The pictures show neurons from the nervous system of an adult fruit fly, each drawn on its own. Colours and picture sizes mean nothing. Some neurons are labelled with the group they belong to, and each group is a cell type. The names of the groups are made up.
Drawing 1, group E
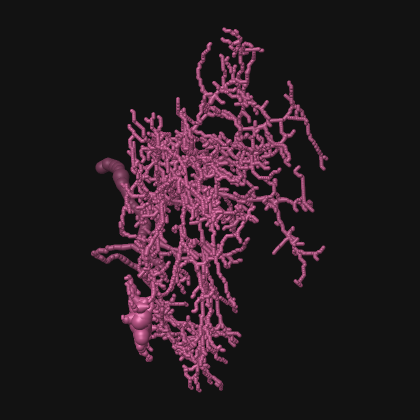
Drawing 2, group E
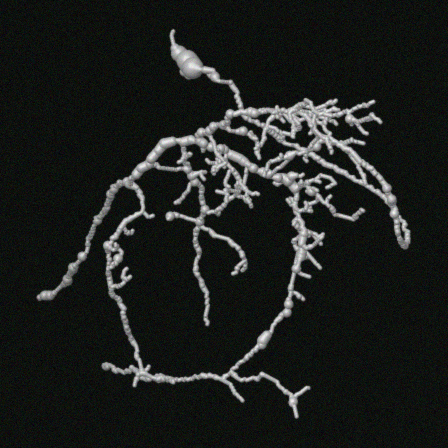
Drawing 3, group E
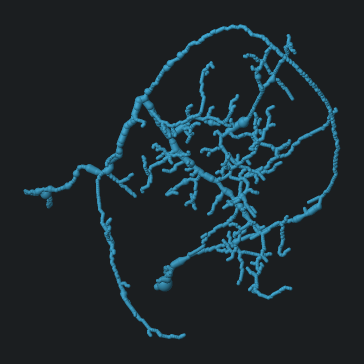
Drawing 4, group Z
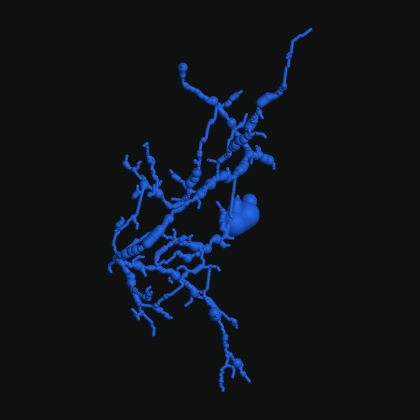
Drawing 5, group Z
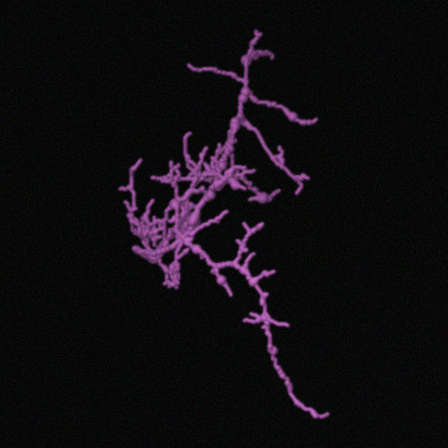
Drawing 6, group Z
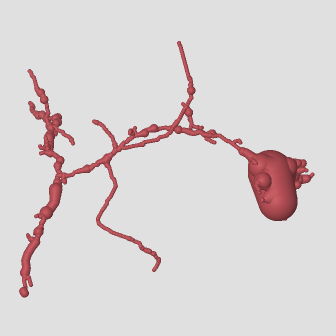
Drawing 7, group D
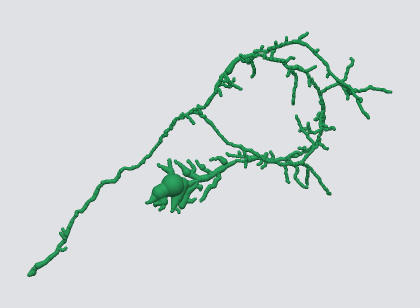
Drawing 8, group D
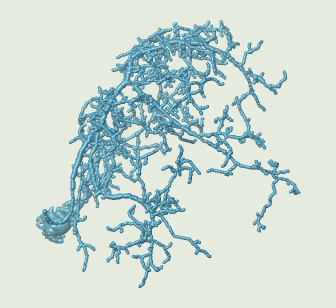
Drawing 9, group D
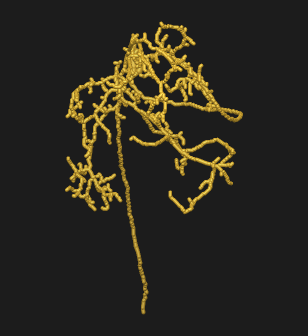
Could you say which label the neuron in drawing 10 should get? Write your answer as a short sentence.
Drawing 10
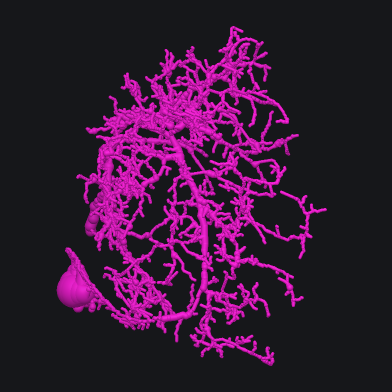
It belongs to group E.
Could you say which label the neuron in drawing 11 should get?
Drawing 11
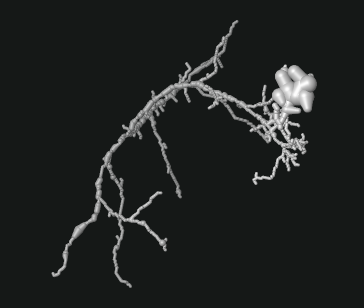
It belongs to group E.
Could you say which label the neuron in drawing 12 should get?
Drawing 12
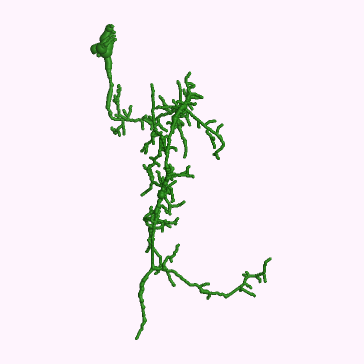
It belongs to group E.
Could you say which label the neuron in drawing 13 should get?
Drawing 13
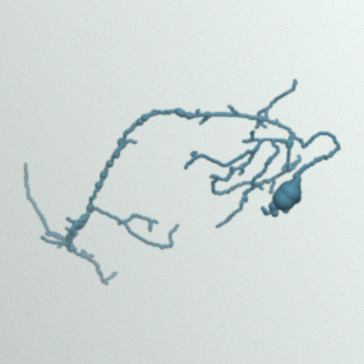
It belongs to group Z.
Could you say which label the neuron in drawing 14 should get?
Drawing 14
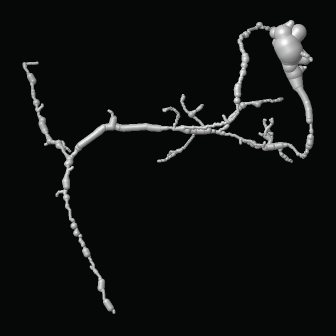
It belongs to group E.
